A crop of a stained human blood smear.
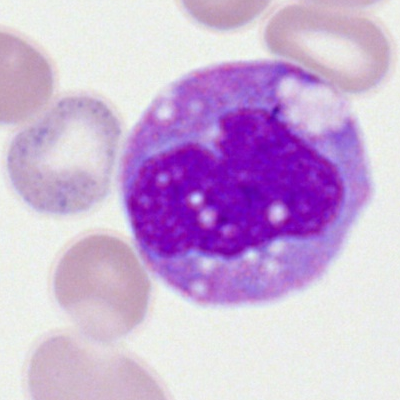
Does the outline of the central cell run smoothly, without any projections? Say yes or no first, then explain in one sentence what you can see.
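Yes. The cell outline is roughly round with a smooth edge.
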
